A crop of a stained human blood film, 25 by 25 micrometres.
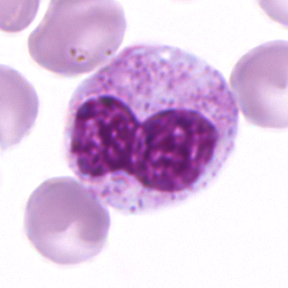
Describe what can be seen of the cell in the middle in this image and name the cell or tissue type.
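Outline round and smooth. Nucleus in lower half of cell, wider band of cytoplasm above it. Chromatin dark purple, coarsely clumped. Cytoplasm pale pinkish-lilac. Name: band neutrophil.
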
